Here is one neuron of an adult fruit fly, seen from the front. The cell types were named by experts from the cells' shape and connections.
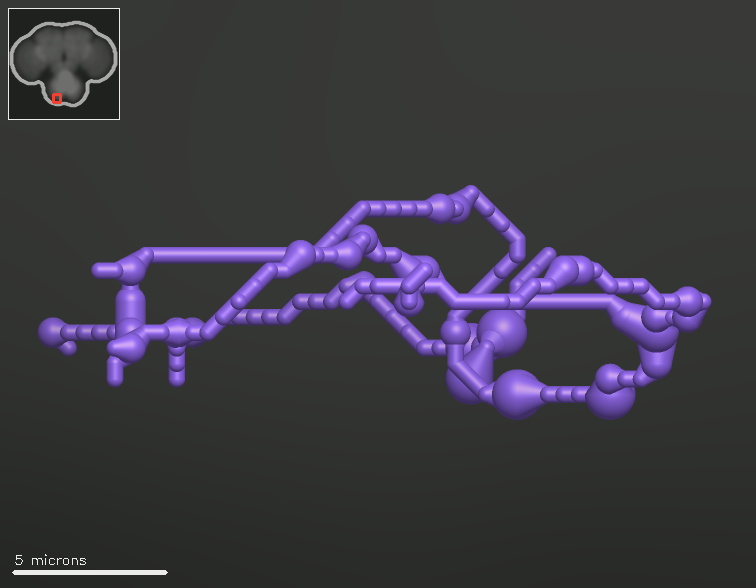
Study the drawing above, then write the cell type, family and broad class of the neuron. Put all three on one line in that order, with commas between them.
SNta38, class mechanosensory tactile, sensory neuron entering the nerve cord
